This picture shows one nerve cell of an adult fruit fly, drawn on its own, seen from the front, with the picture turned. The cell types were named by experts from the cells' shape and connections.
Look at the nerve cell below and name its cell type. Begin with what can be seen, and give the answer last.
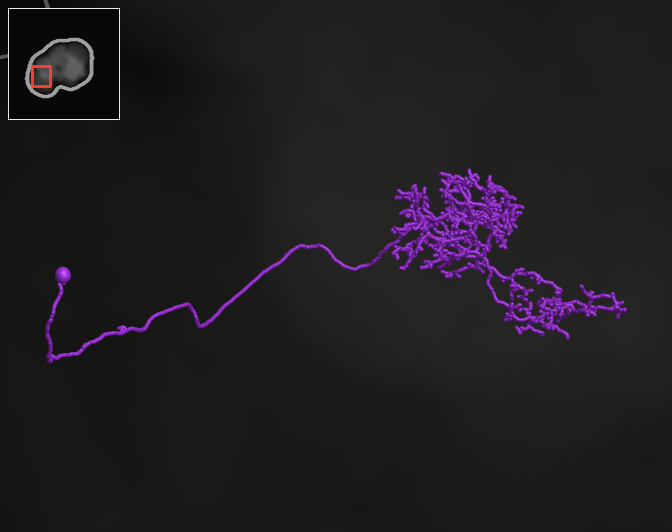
The cell body can be seen on the left of the picture. Dozens of branch ends can be seen. This is an optic-lobe intrinsic neuron. The cell type is Tm24.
